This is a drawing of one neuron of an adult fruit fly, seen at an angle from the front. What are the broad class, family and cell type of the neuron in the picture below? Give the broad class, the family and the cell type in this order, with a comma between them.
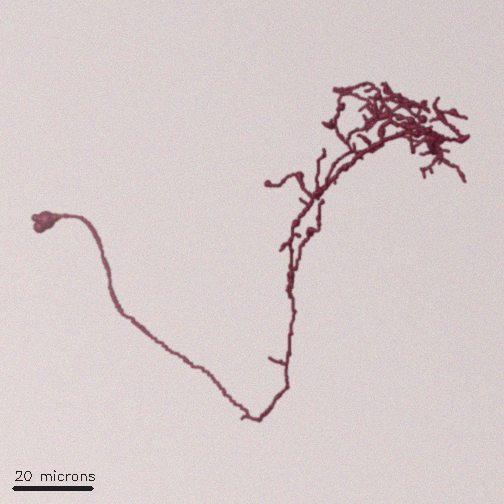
central-brain intrinsic neuron, hemilineage SLPal1, SLP024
